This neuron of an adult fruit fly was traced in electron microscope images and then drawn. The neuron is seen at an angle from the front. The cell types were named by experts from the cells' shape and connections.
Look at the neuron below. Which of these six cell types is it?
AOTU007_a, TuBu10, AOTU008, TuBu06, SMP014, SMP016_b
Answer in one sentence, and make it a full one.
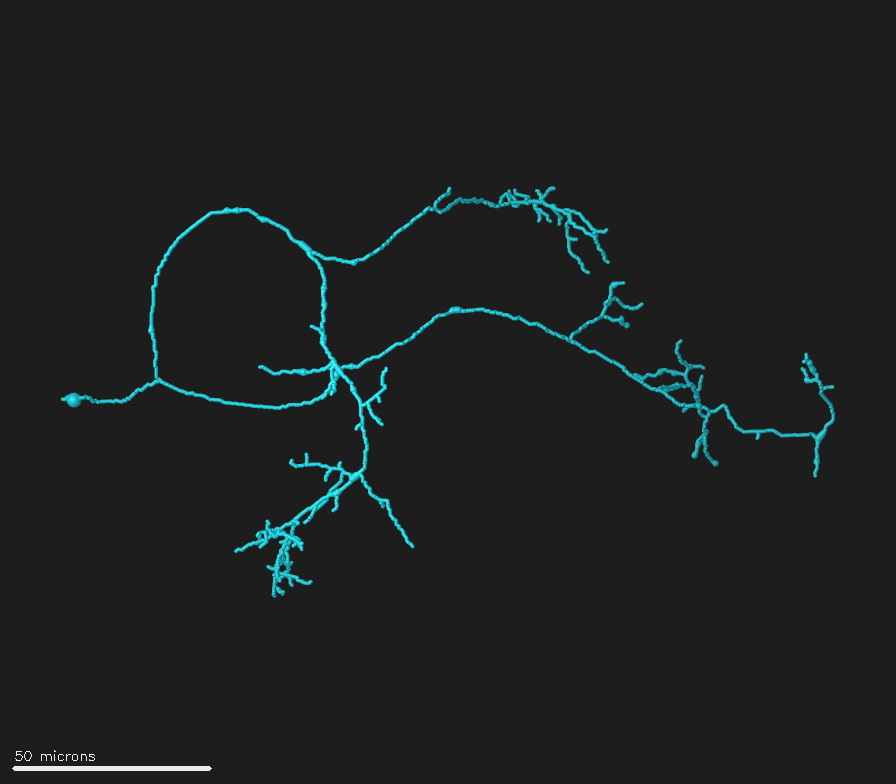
The type of this neuron is the cell type SMP016_b.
